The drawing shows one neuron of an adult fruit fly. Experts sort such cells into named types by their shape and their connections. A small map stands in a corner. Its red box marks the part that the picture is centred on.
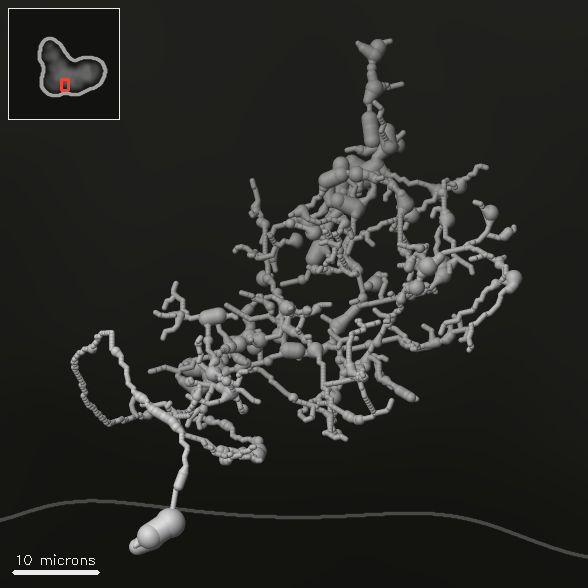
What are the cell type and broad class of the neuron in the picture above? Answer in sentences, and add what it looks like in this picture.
Its cell type is AVLP365. It is a central-brain intrinsic neuron. The cell body can be seen at the lower left of the picture. By the scale bar it is about 60 microns tall in this view. The picture shows dozens of branch ends.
